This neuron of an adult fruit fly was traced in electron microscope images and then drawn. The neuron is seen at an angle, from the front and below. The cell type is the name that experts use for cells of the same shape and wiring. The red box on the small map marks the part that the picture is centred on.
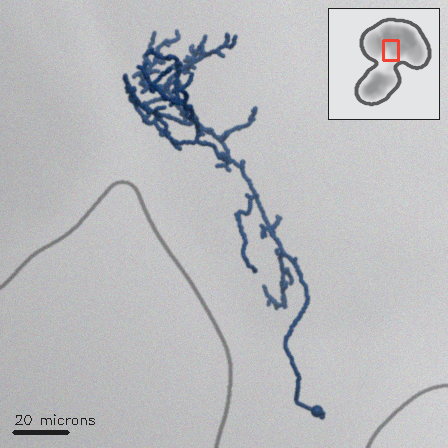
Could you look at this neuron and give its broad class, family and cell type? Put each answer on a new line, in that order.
central-brain intrinsic neuron
hemilineage LB3
CB2912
